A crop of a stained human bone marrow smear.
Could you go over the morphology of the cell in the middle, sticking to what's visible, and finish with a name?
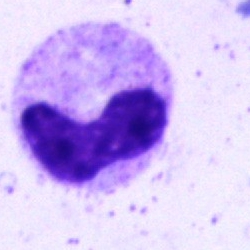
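Nucleus curved and elongated, a band with its concave edge facing upward. Lies in lower half of cell, spanning nearly its full width. Chromatin dense, dark purple, with darker clumps. Fine violet granules scattered through cytoplasm. Cell: band neutrophil.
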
